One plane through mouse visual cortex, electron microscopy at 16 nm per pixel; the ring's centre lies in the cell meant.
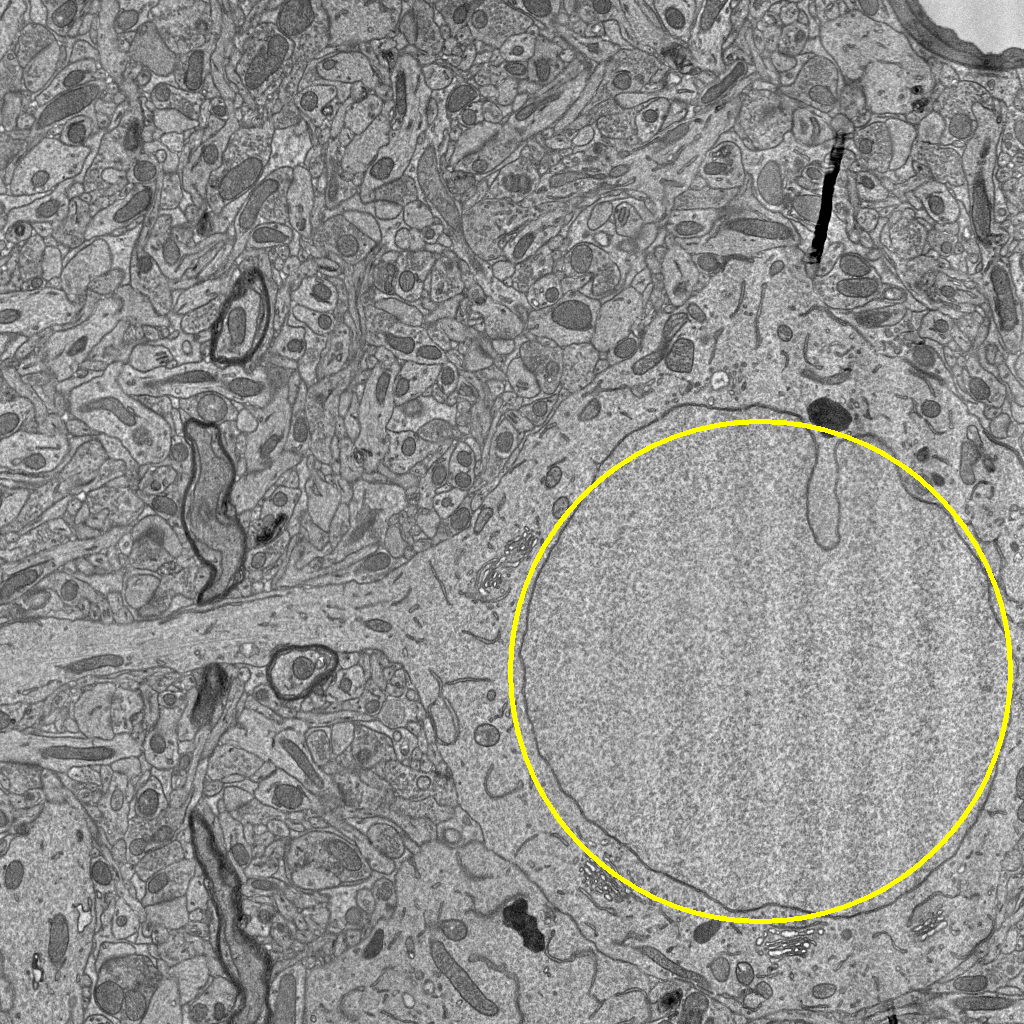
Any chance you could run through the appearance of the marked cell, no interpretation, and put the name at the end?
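First, the nucleus: large, round, filling most of the ring. Second, no distinct nucleolus in this plane. Third, a broad pale process leaving the body towards the left. Fourth, a small, very dark body against the top of the nuclear envelope. Name: excitatory neuron.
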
